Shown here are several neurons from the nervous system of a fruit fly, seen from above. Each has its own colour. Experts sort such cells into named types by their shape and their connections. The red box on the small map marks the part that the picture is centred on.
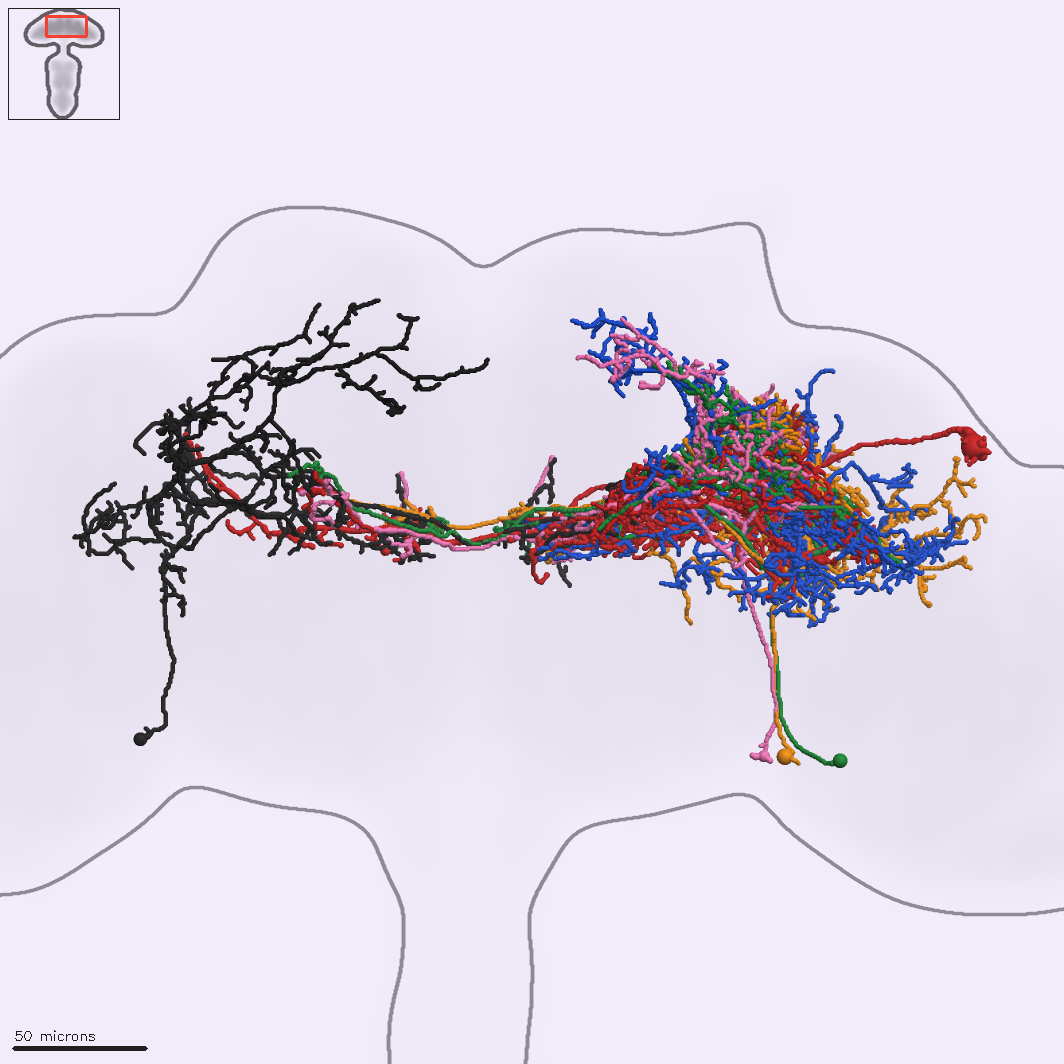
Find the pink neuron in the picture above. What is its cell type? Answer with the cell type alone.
AVLP715m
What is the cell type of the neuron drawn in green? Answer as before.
AVLP711m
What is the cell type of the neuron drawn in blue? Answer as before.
AVLP316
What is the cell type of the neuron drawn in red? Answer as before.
AVLP712m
